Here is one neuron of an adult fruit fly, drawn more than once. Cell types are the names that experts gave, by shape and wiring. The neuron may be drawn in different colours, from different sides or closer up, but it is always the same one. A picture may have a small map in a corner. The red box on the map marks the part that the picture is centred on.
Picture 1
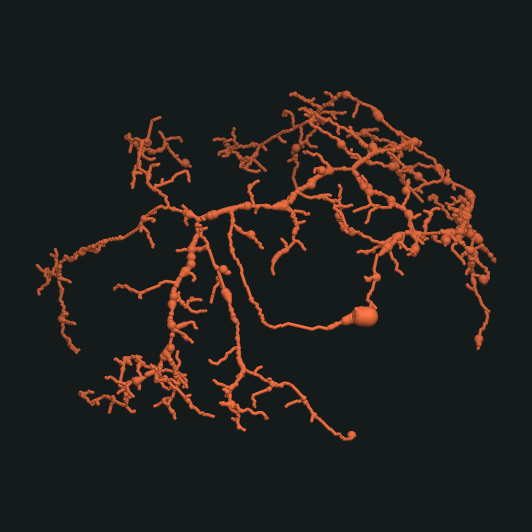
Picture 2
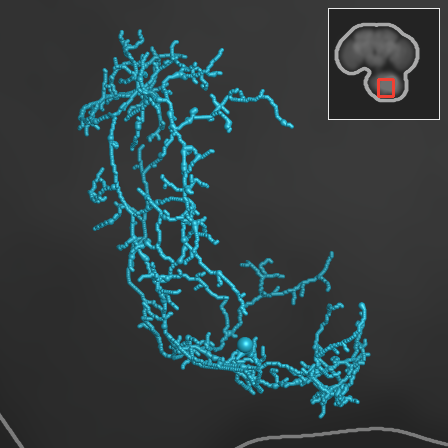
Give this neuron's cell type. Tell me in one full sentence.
The single neuron here is of type IN13A053.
